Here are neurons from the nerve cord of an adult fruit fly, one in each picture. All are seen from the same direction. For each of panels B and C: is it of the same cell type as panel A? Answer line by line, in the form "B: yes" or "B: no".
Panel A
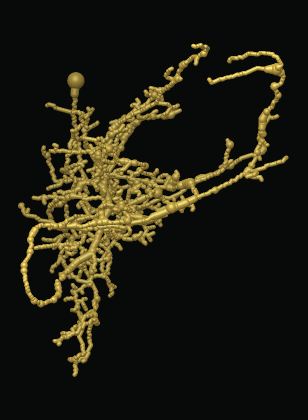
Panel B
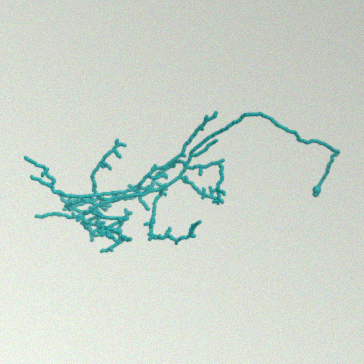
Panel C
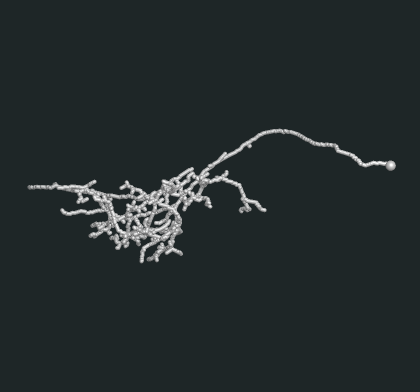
B: no
C: no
